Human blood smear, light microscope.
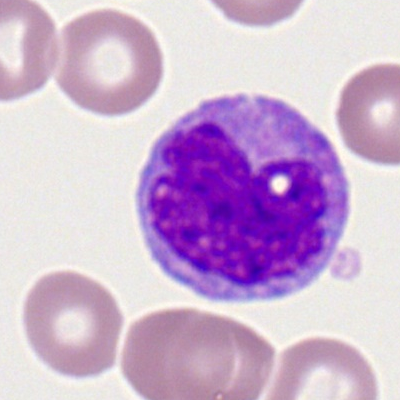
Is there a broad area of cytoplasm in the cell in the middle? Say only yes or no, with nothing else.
No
